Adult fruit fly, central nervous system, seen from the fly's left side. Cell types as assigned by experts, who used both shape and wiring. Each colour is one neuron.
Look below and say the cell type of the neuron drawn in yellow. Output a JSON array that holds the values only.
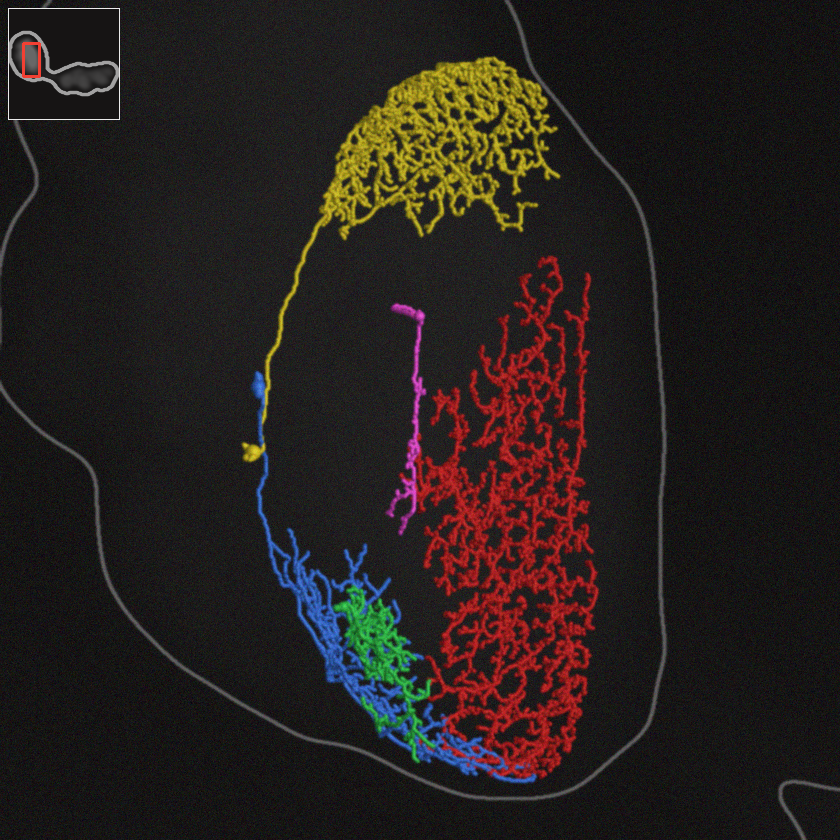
["Dm6"]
